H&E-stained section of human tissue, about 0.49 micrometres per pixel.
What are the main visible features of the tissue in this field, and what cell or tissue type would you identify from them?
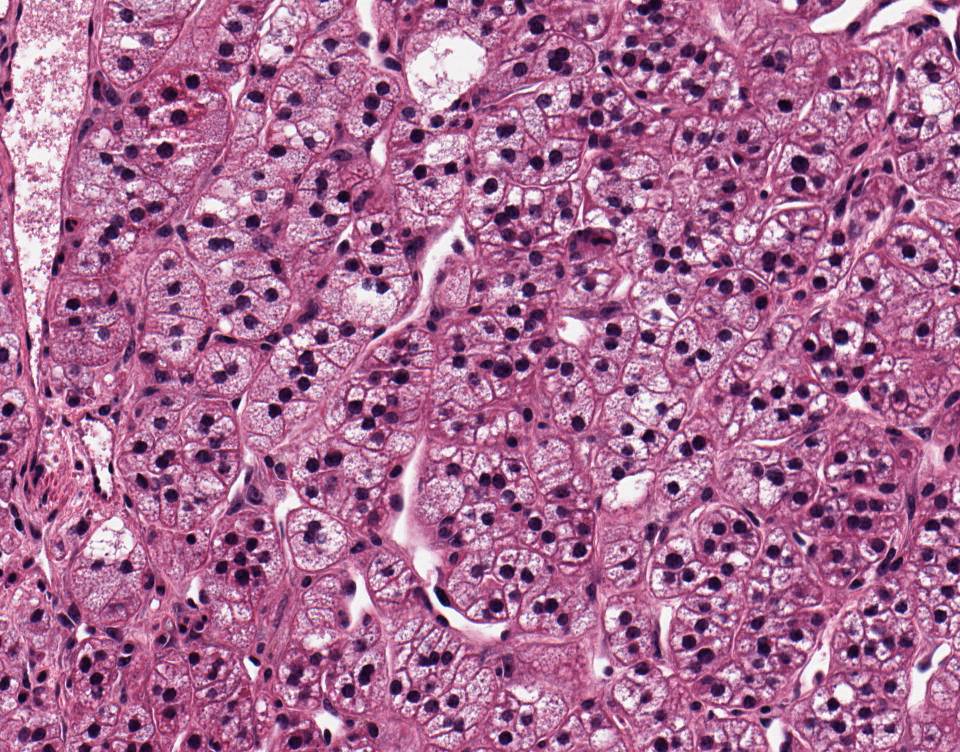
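Notice that the nests are solid, with no central lumen. Each cell has abundant, pale, finely vacuolated, foamy cytoplasm and one small, round, dark, fairly uniform nucleus, centrally placed. A few, as near the top centre, hold larger clear vacuoles than their neighbours. This tissue is adrenal gland.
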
